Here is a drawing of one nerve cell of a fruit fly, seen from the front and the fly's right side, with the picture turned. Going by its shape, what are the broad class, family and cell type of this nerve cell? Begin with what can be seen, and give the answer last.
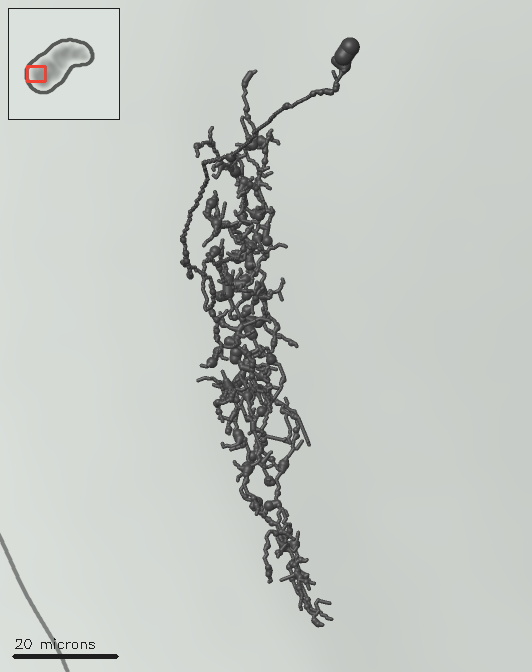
From top to bottom in the picture it spans about 110 microns. The picture shows dozens of branch ends. It is an optic-lobe intrinsic neuron. Its family is Cm. It is of cell type Cm11a.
